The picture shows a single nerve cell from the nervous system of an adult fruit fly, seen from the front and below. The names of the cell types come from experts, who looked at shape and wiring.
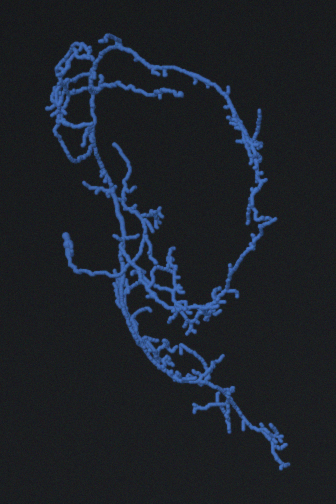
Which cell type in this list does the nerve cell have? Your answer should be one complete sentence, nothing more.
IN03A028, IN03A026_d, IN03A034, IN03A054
This nerve cell falls under the cell type IN03A034.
